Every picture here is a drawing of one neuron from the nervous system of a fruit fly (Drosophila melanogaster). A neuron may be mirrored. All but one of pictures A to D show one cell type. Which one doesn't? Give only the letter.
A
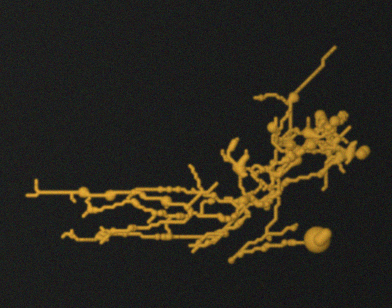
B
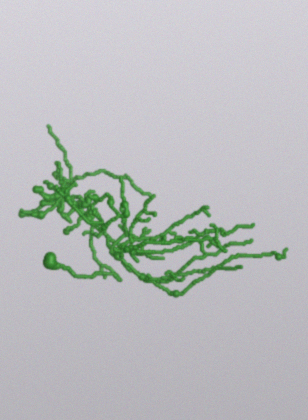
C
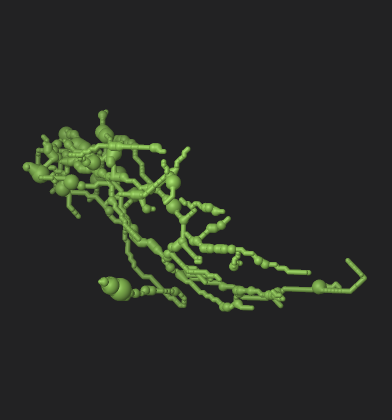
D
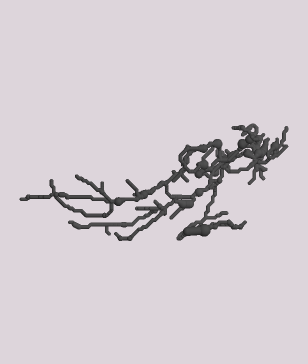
B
